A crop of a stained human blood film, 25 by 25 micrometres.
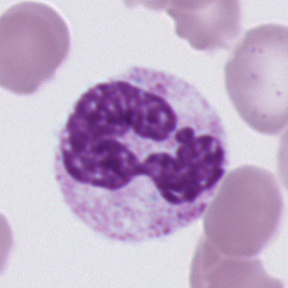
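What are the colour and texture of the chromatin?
Dark purple and coarsely clumped.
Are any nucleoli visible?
No, none are visible.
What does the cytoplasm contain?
Fine pink-violet granules scattered throughout, and no vacuoles.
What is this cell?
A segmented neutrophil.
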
